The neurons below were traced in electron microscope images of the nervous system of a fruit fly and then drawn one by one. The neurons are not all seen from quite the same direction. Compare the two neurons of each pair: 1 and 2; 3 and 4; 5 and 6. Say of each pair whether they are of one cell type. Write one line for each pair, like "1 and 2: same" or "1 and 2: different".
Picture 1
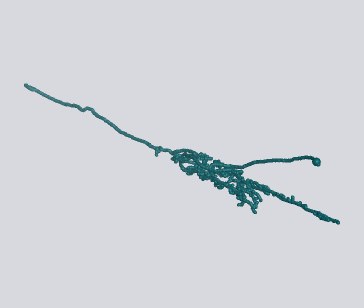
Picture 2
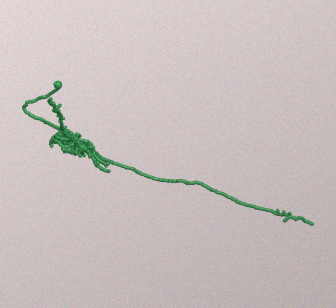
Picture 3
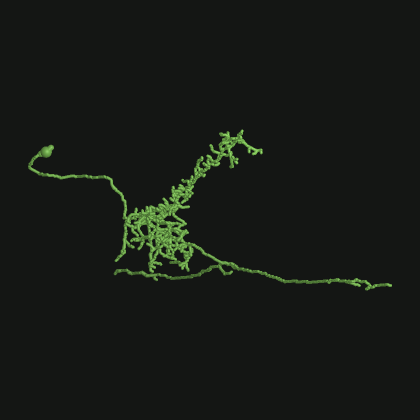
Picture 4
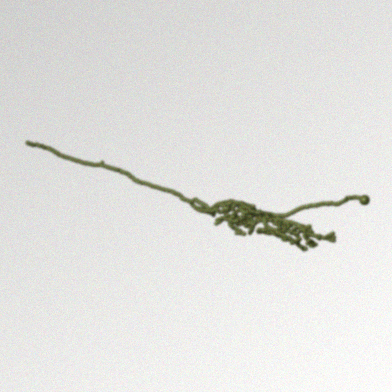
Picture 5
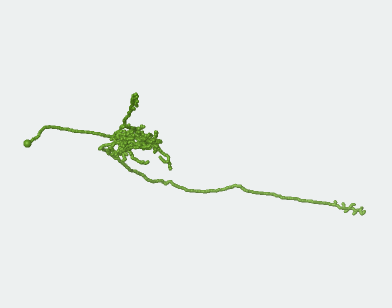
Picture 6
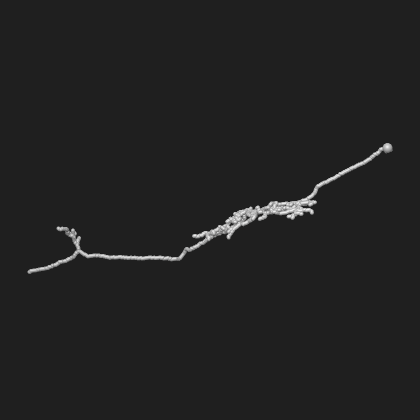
1 and 2: same
3 and 4: same
5 and 6: different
